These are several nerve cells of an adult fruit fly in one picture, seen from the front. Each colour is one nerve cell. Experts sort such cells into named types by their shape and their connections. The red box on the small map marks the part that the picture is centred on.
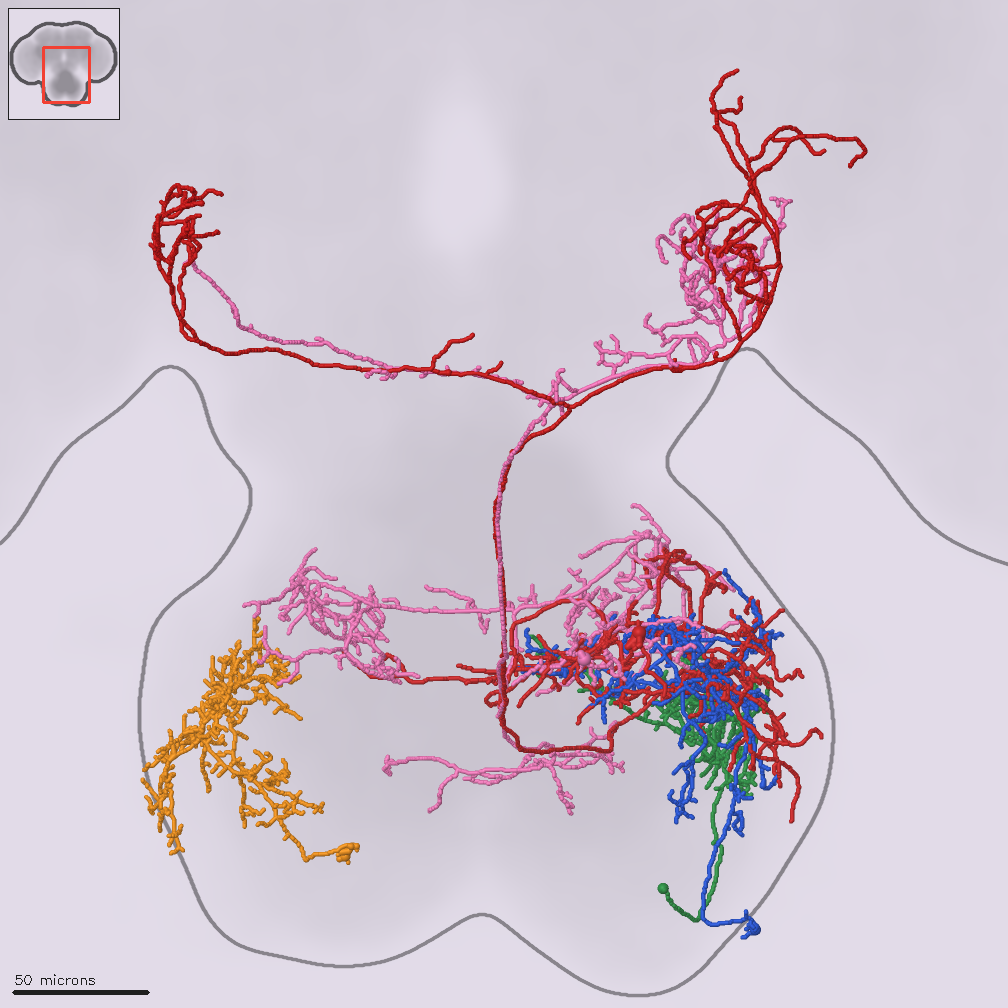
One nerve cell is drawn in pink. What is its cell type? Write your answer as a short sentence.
The cell type is ANXXX108.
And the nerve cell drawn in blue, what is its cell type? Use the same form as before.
The cell type is IN13A027.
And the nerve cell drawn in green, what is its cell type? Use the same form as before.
The cell type is IN13A042.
